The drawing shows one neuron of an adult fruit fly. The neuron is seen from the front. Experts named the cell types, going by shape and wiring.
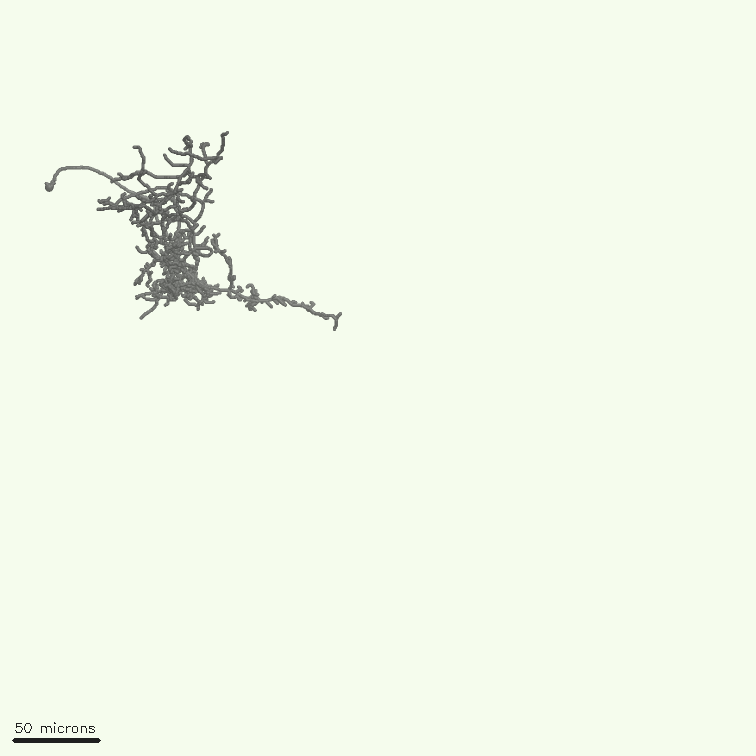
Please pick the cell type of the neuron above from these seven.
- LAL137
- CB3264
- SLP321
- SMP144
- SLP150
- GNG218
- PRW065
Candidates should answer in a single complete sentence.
Cell type SLP321 is what this neuron is.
